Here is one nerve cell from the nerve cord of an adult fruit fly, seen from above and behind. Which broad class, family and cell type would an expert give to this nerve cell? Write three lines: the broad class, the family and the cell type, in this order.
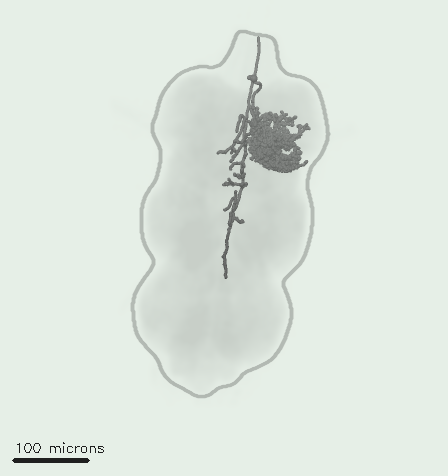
ascending neuron
hemilineage 17A
AN17A013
